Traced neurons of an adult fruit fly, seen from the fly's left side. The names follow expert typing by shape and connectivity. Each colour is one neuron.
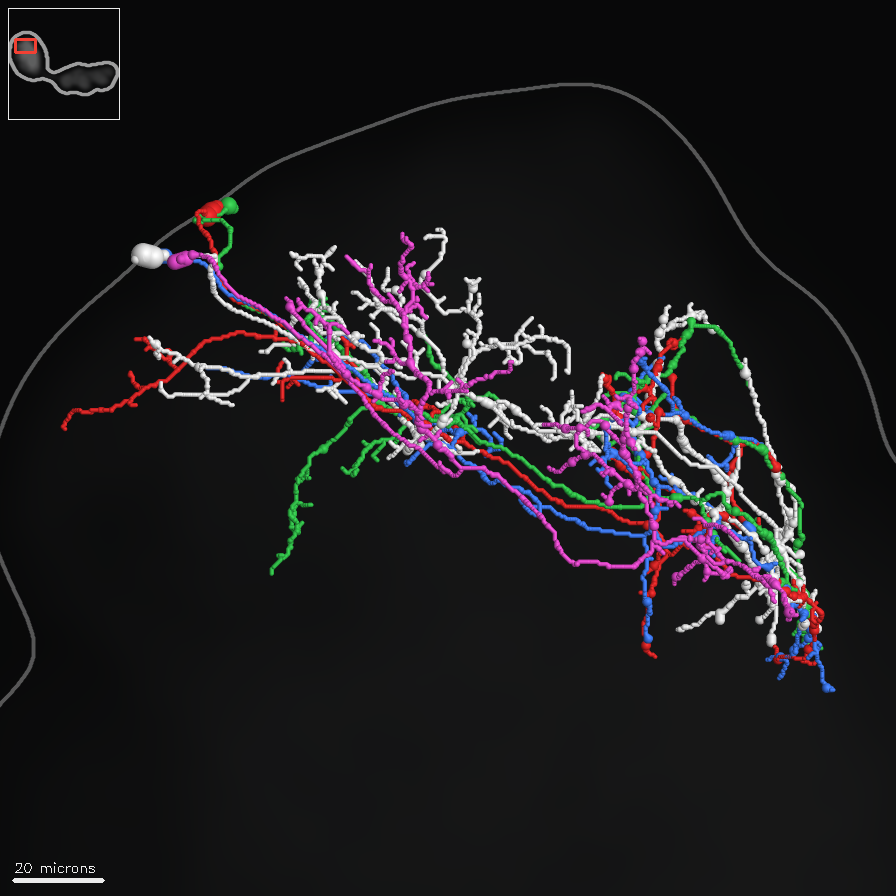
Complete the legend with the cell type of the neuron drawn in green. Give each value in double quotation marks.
"CB3080"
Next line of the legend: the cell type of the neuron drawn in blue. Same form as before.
"CB1368"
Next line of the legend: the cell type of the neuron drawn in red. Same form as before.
"CB2884"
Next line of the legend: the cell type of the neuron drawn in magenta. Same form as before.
"CL042"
